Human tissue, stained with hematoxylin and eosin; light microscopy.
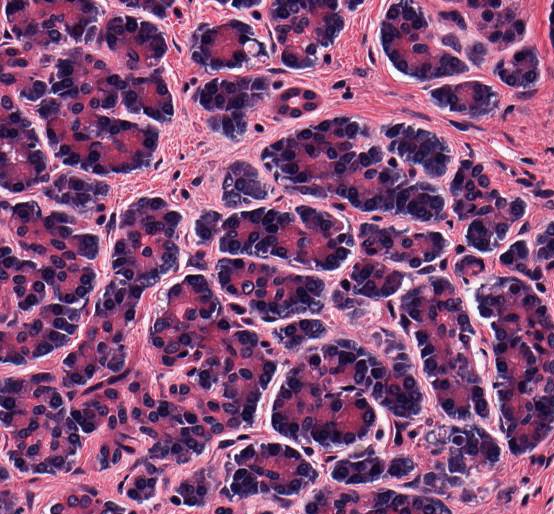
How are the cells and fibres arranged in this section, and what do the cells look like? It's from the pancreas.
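You've got closely packed nests of epithelial cells across the whole field, split up by thin strands of pink fibrous stroma. The nuclei are round, dark and fairly uniform in size. In many nests they sit toward the outer edge, so pink cytoplasm lies toward the centre. That cytoplasm is granular and stains purplish pink.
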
